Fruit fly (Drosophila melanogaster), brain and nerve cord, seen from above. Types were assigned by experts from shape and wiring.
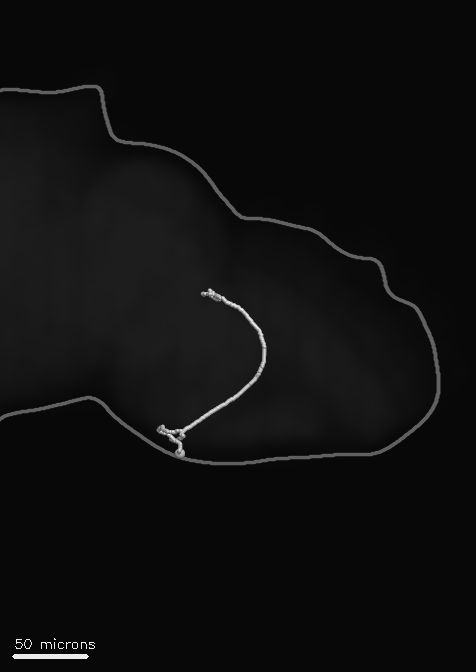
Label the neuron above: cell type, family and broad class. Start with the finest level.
T4c; T; optic-lobe intrinsic neuron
